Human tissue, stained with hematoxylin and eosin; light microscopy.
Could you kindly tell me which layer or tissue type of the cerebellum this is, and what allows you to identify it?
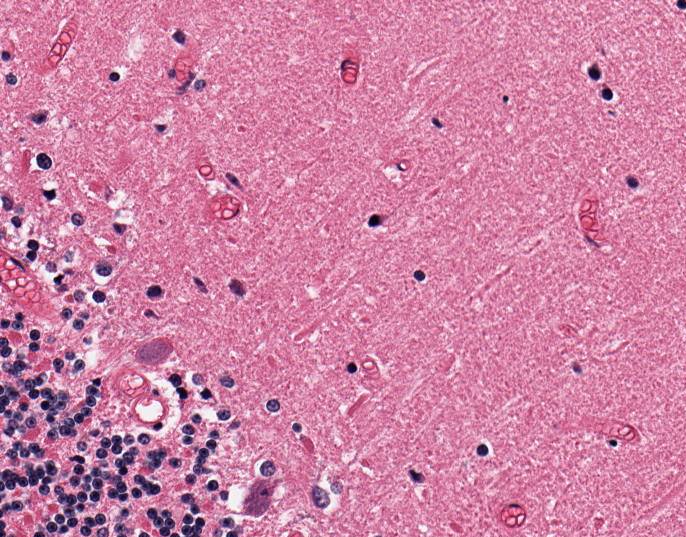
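In this field, the molecular layer is the pale pink neuropil occupying all but the lower-left corner. Its texture is fine, finely granular to fibrillary, with only sparse scattered small nuclei. The lower-left corner holds a dense sheet of closely packed small round dark nuclei with very little visible cytoplasm. At the edge of that sheet lie a few large neuronal cell bodies with ample purplish cytoplasm.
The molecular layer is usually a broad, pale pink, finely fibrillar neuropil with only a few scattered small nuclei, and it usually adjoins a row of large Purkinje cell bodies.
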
